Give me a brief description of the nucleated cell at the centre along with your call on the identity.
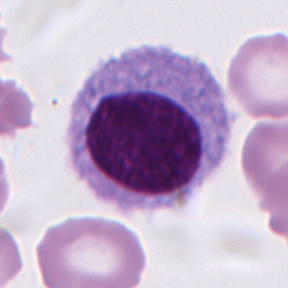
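The nucleus of the central cell is a smooth oval, with no indentation and no lobes. No distinct nucleoli can be made out within it. The cytoplasm is pale bluish-lilac with a mottled, flocculent texture, and it holds no clear vacuoles. This is a hairy cell.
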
